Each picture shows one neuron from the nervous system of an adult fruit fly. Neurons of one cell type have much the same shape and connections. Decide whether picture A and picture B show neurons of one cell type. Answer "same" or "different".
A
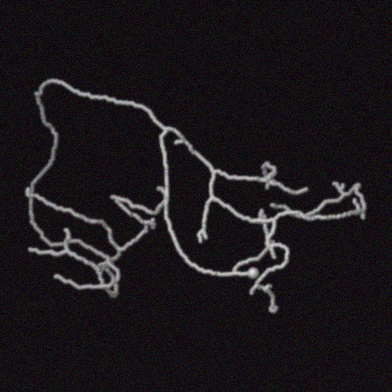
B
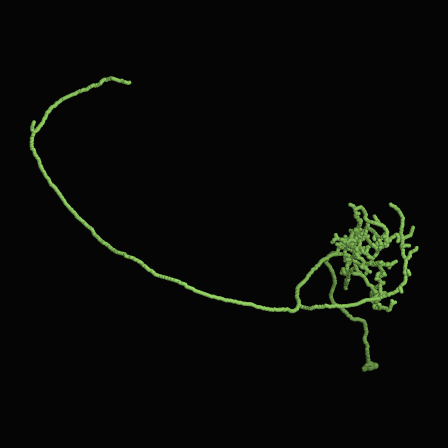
different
